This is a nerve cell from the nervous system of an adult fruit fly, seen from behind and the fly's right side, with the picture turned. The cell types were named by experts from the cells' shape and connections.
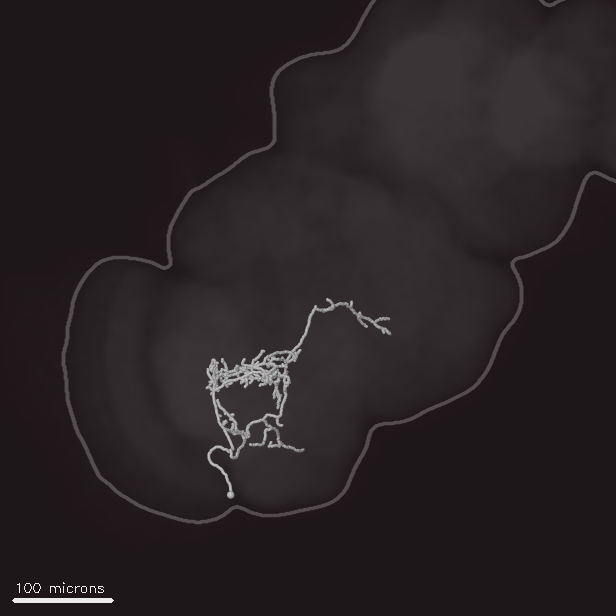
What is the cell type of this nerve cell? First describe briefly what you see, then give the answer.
The cell body can be seen at the bottom of the picture. By the scale bar it is about 200 microns tall in this view. This is a central-brain intrinsic neuron. The cell type is AVLP755m.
